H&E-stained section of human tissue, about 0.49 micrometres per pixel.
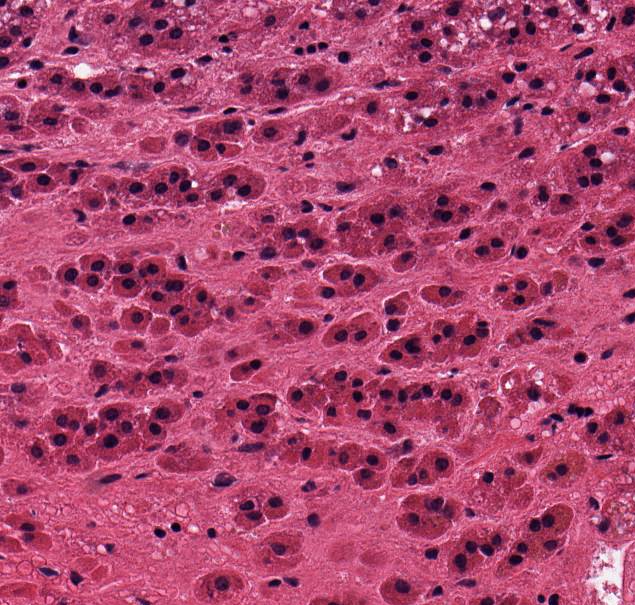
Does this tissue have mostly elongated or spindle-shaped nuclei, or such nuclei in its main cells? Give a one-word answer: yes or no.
No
